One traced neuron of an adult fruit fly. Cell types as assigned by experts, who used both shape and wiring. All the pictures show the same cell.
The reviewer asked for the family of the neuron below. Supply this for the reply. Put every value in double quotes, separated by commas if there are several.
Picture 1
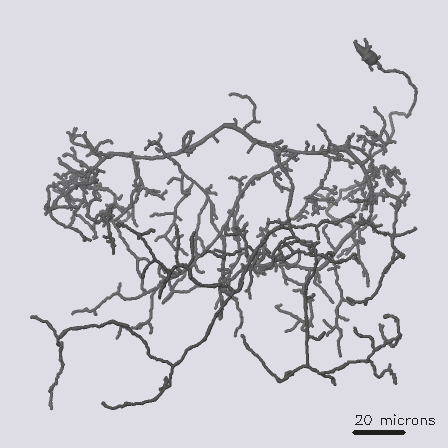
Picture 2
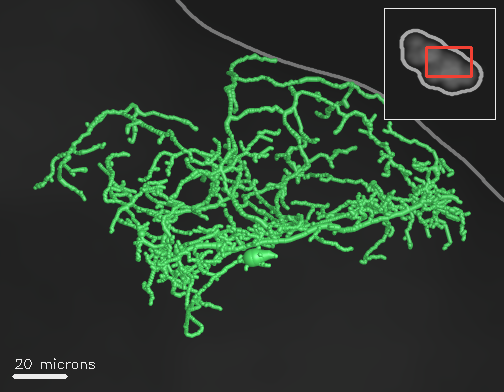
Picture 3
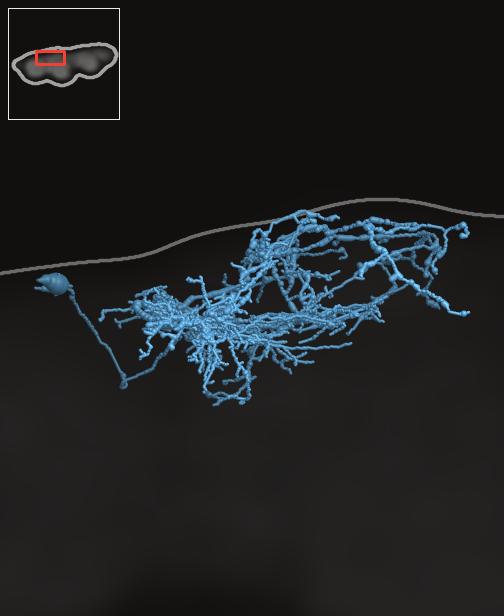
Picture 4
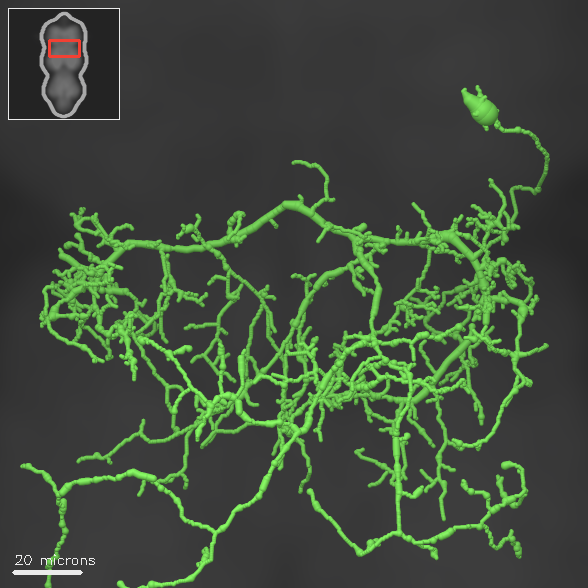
"hemilineage 19B"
